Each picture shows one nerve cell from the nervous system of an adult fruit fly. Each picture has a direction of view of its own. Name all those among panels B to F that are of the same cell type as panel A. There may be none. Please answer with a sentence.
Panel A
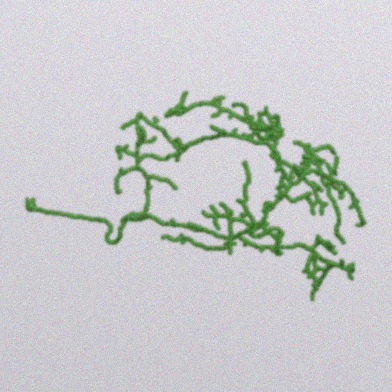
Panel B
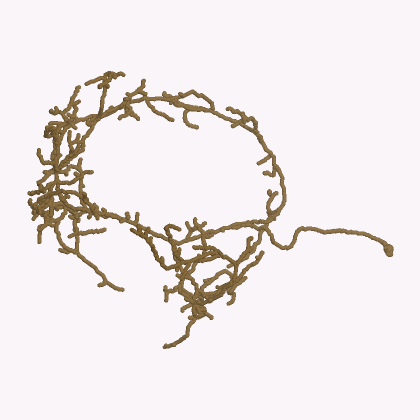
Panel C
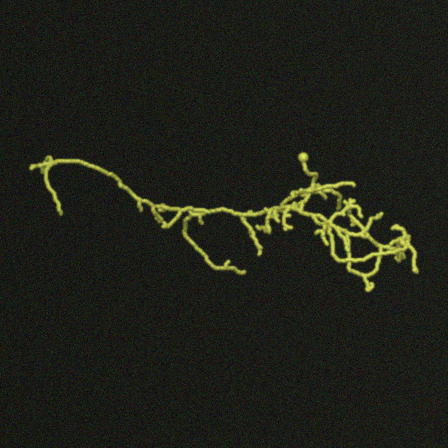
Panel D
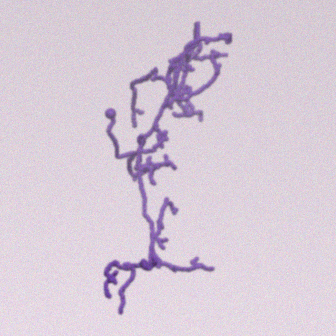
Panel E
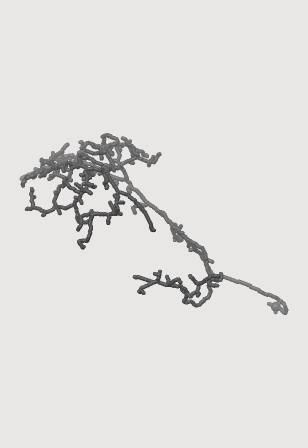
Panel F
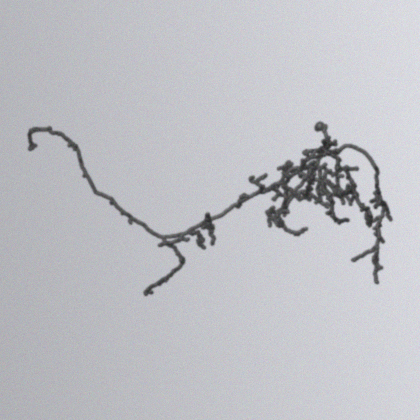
Panel B and panel E are of the same cell type.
